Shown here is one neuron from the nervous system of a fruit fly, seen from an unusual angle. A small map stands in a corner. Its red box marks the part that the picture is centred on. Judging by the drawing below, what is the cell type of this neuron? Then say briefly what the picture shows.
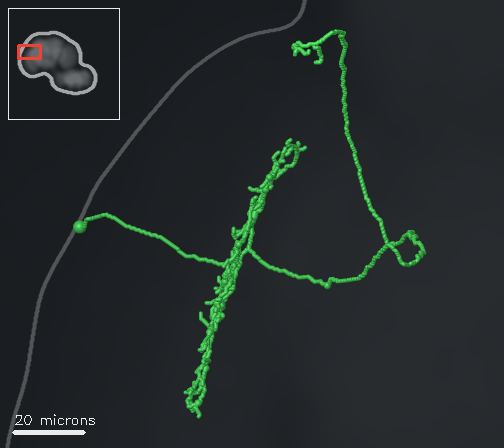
The cell type is MeTu1. This is a visual projection neuron. The cell body is on the left of the picture. From top to bottom in the picture it spans about 110 microns.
